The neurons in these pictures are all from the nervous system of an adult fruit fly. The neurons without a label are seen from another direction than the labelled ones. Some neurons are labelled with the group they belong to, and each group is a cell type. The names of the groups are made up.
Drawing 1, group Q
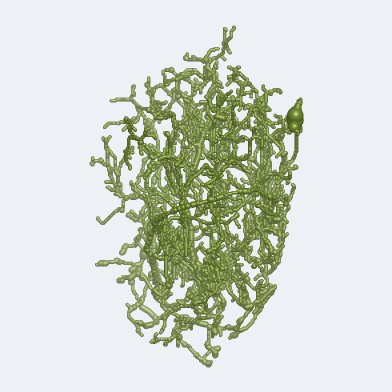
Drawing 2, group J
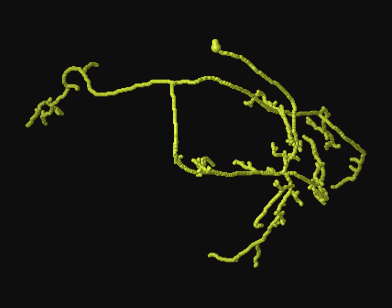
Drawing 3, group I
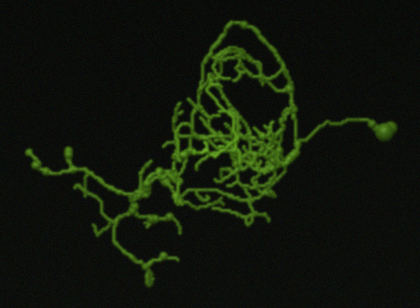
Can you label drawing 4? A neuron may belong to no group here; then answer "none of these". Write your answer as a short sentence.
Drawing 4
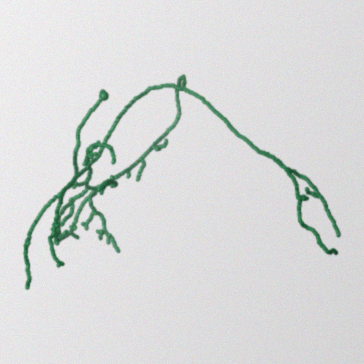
It belongs to group J.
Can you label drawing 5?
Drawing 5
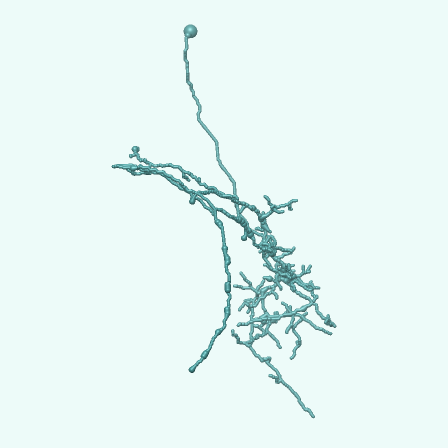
It belongs to none of these.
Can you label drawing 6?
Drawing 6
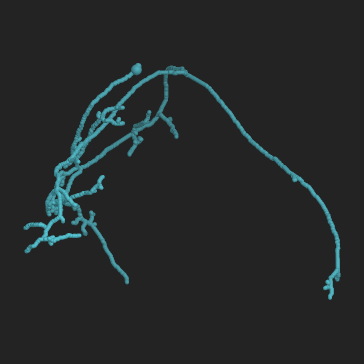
It belongs to group J.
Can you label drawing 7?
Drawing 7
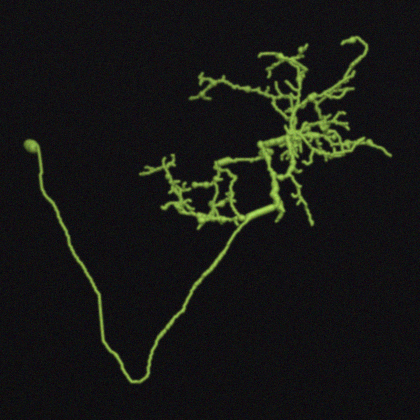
It belongs to none of these.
